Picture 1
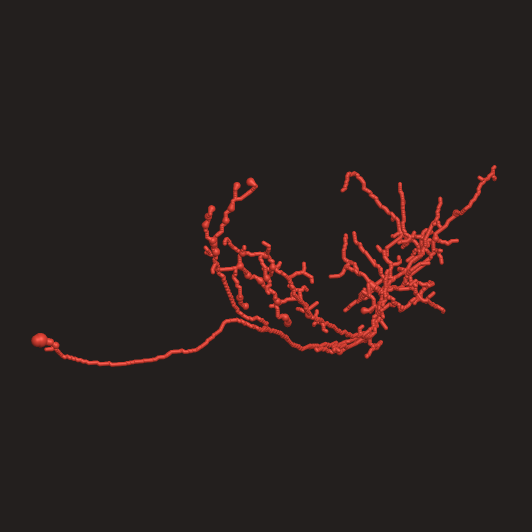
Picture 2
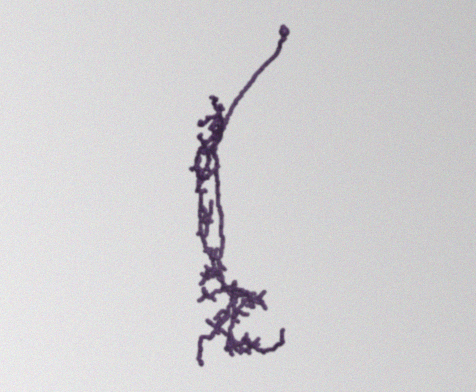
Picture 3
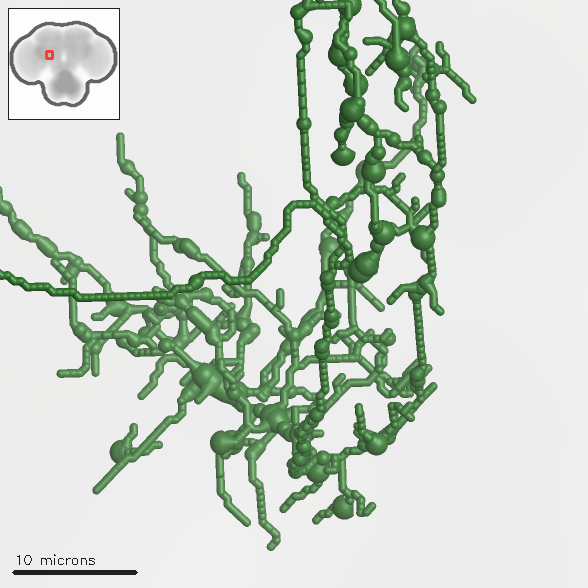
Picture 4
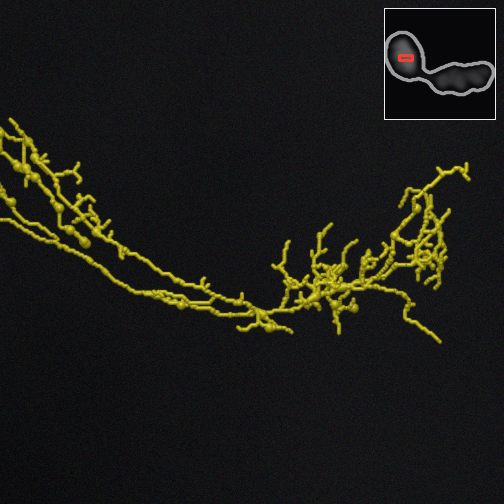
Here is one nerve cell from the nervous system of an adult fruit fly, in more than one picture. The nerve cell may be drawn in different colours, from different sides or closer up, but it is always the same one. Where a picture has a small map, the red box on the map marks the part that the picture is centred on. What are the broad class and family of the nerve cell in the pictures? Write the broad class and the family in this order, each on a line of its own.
central-brain intrinsic neuron
hemilineage LALa1_posterior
